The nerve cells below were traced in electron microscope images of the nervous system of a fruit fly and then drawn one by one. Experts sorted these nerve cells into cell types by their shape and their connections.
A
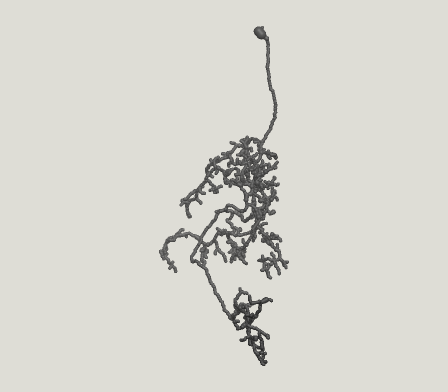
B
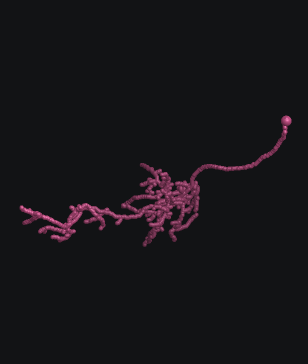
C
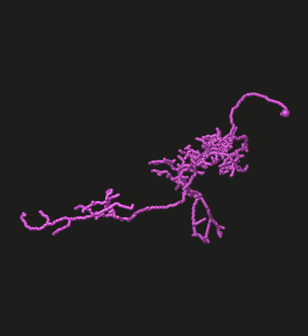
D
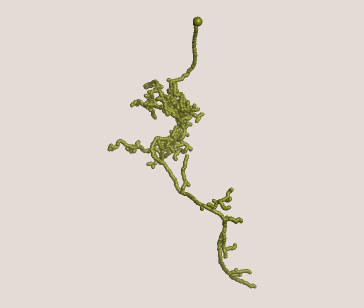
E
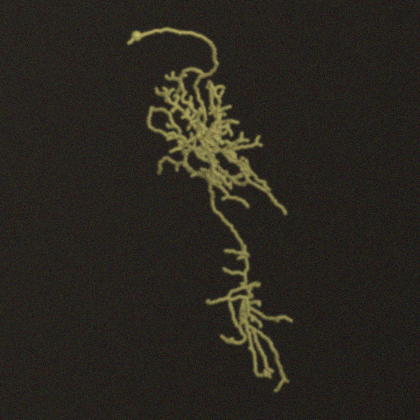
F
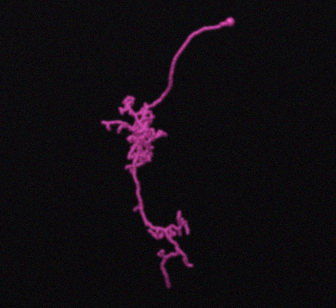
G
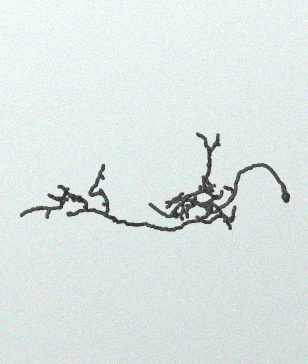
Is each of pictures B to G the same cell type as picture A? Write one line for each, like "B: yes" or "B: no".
B: no
C: yes
D: yes
E: yes
F: no
G: no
